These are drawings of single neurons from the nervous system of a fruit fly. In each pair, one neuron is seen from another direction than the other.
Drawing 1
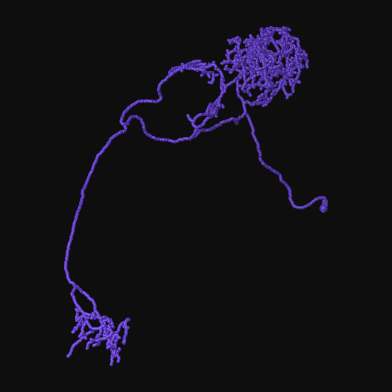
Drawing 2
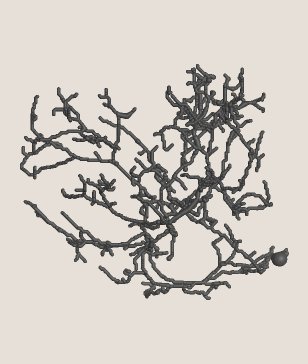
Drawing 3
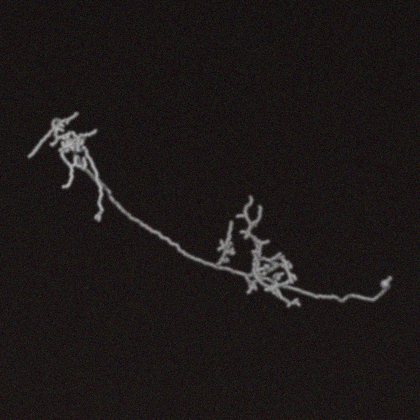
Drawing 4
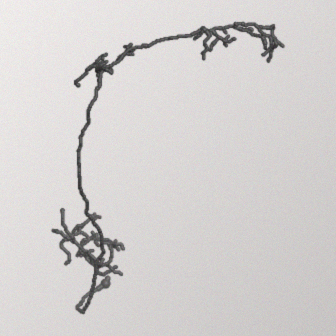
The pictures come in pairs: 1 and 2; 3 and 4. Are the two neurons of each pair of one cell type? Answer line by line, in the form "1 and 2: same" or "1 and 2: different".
1 and 2: different
3 and 4: same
